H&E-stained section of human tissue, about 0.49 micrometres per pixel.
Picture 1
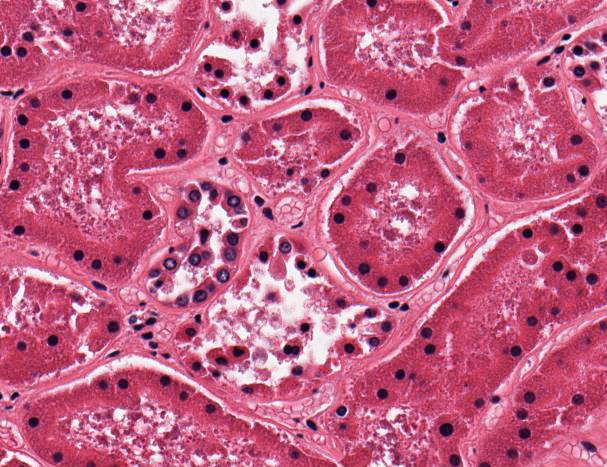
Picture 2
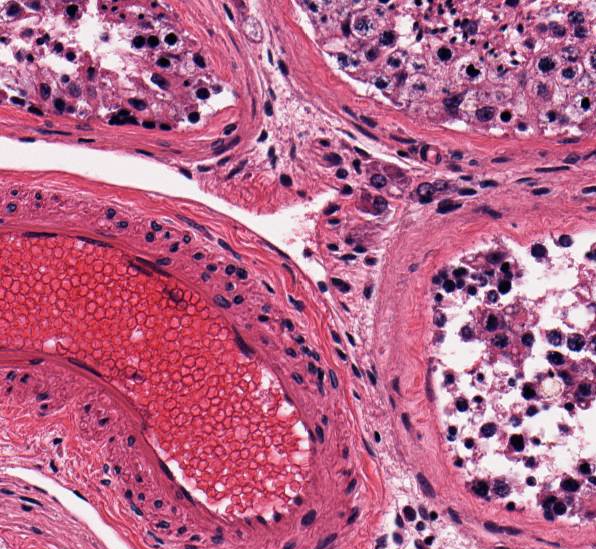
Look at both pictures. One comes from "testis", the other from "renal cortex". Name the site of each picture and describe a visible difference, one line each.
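The field in picture 1 comes from the renal cortex. Most tubules are lined by a single layer of cuboidal to low columnar cells with abundant deeply eosinophilic granular cytoplasm.
The field in picture 2 comes from the testis. The tubular units are filled with several layers of rounded cells with dark round nuclei rather than a single lining layer around an open lumen.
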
